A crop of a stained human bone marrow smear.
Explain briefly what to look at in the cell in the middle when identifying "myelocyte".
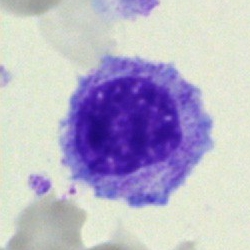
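This is a myelocyte. Its chromatin stains dark purple and is clumped, with small pale gaps between the clumps.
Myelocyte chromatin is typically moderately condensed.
The clumped chromatin in this cell fits that pattern. A moderate rim of blue cytoplasm surrounds the nucleus on every side. The outline is roughly round but bumpy all the way around. The image is slightly blurred, so fine detail is soft.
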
